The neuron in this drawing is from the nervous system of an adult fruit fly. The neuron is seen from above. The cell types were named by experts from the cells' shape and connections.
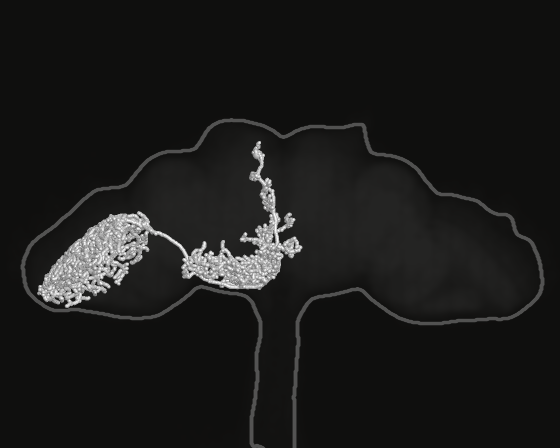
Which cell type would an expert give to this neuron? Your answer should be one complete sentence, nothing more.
The cell type held by this neuron is OA-AL2i4.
